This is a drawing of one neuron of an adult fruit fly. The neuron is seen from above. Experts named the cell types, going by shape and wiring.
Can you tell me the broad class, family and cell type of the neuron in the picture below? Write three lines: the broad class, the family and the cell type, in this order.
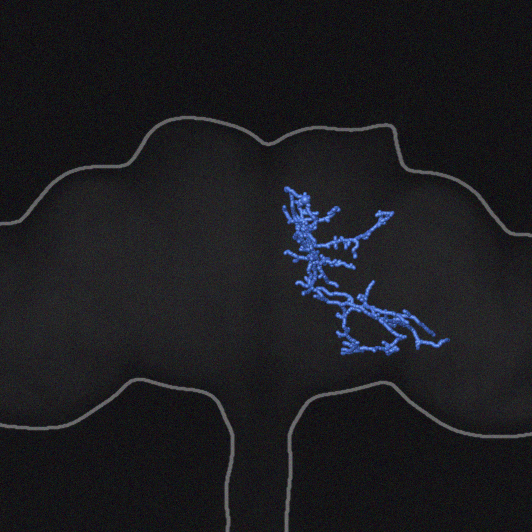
central-brain intrinsic neuron
hemilineage SMPad2
SMP091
